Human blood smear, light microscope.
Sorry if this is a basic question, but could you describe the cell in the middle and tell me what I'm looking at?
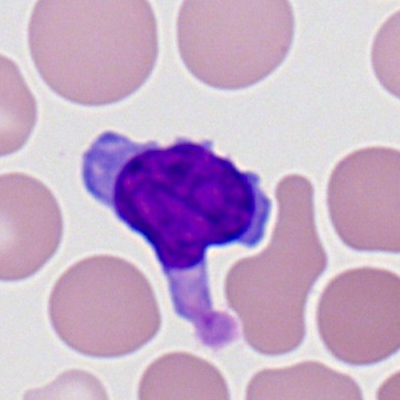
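From the cell body, a long tail of cytoplasm runs downward and ends in a small rounded knob. Chromatin is dense and deep purple, with a coarse, clumped texture. No granules can be seen in the cytoplasm. The cell is a lymphocyte.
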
